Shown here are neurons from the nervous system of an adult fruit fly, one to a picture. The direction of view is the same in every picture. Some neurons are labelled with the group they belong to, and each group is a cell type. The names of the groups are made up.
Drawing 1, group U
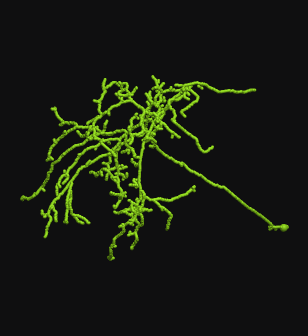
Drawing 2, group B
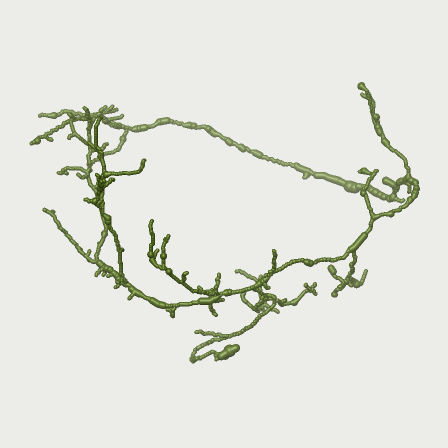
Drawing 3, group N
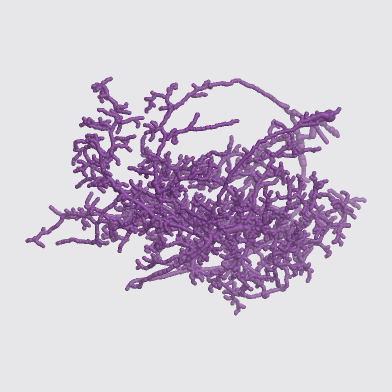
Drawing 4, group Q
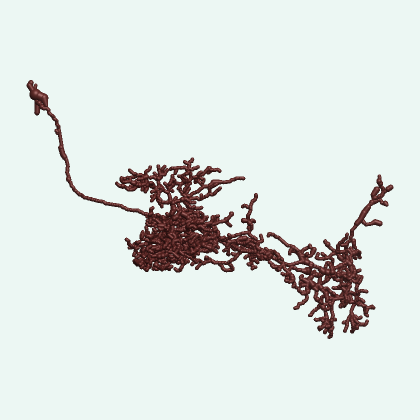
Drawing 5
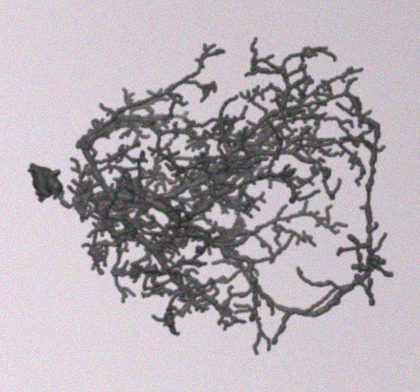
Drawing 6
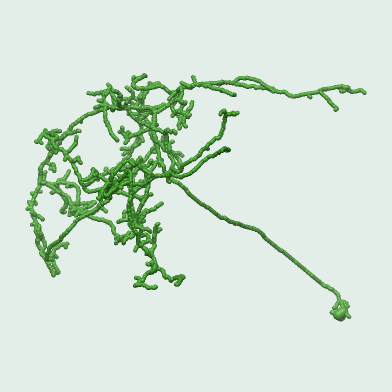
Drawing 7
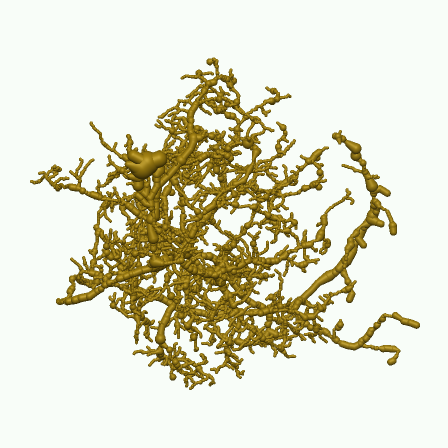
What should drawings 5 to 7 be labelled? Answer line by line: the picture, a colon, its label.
5: group N
6: group U
7: group N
